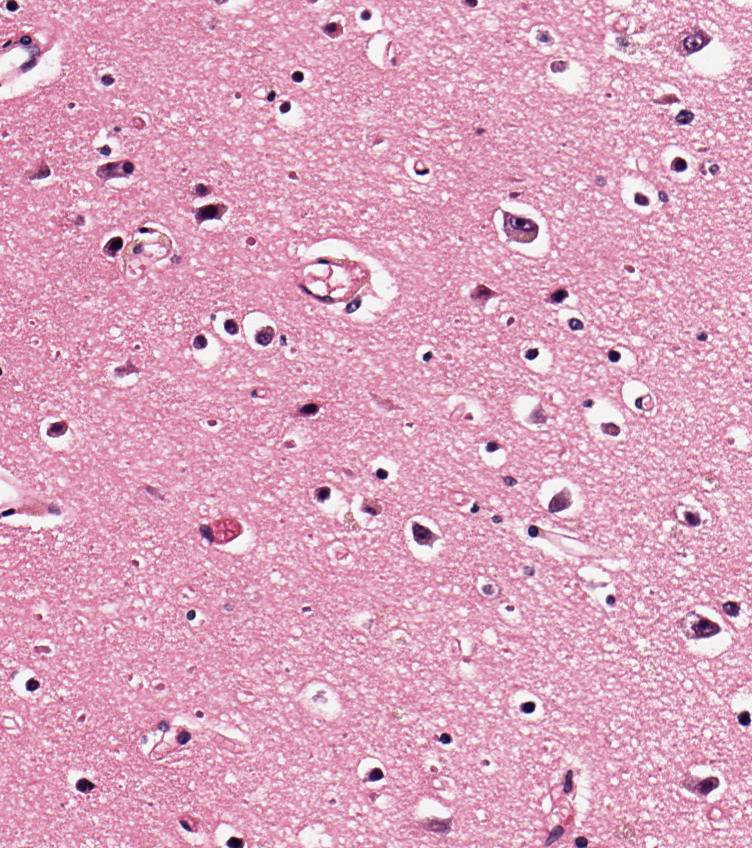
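Cerebral cortex (haematoxylin and eosin). Cells lie scattered singly through a fine pink fibrillary background, and no epithelium or glands are present. Many tiny clear round holes speckle the background throughout. A few larger angular cells with purplish cytoplasm and bigger nuclei stand out, for example upper right and lower right. In the lower left-centre, one cell has bright red cytoplasm and a small dark nucleus.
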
